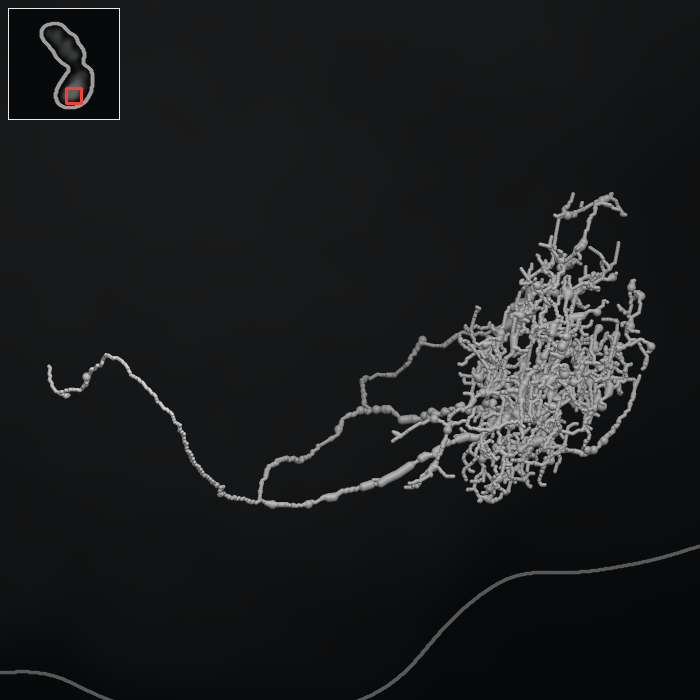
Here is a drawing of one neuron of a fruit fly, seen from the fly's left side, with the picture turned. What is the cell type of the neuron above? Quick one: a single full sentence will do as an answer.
The neuron has AVLP103 as its cell type.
